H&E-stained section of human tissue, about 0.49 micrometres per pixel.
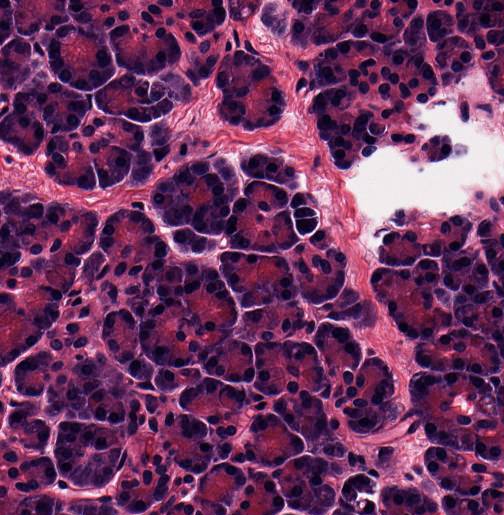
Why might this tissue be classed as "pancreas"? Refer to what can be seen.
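This pancreas section is filled with closely packed rounded acini, divided into lobules by thin pink septa.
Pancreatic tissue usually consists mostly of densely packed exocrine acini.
The acinar cytoplasm is pink-red and granular toward each acinus's centre and purple at the base, with round, dark nuclei toward the outer edge.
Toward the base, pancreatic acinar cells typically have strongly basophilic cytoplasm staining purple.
Both match this field. A band of pink wavy collagen also runs from the top centre down toward the lower right.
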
